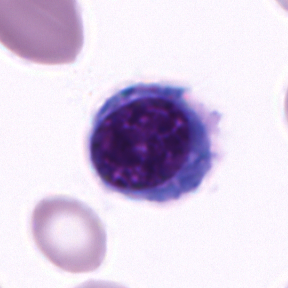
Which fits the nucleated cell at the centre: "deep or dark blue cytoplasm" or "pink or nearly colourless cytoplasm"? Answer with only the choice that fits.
Deep or dark blue cytoplasm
